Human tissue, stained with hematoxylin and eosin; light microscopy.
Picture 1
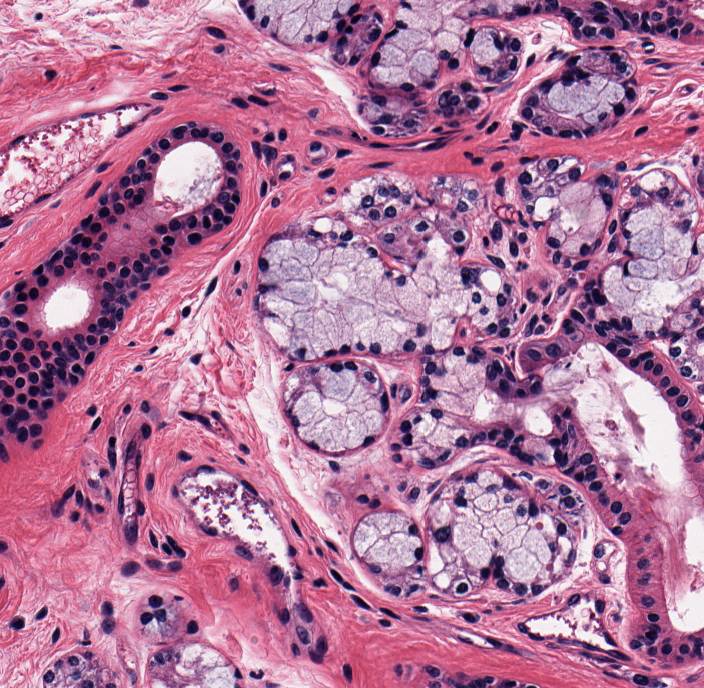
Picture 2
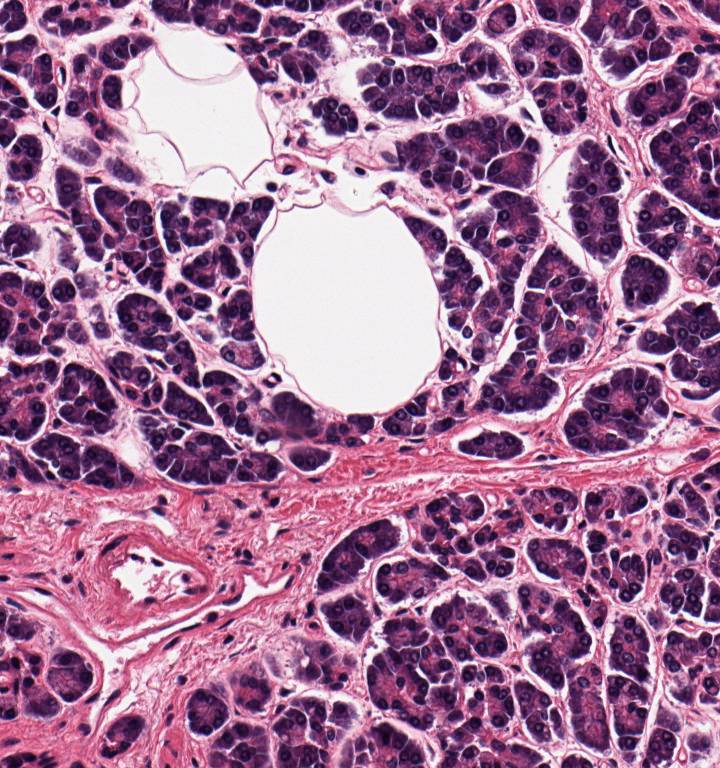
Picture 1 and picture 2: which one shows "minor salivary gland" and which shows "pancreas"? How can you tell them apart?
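Assignment first: picture 1, minor salivary gland; picture 2, pancreas. Acini: picture 1 has mucous acini of pale, foamy grey-blue cytoplasm across the centre and right, with small dark nuclei at their outer edges. Picture 2 has lobules of small rounded acini, each a ring of pyramidal cells around a tiny lumen, deep purple at the base and paler pink toward the centre, with round nuclei near the base.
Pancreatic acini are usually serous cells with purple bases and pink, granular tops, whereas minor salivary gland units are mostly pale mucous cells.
Stroma: dense pink collagenous bands run between the glandular groups in picture 1.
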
